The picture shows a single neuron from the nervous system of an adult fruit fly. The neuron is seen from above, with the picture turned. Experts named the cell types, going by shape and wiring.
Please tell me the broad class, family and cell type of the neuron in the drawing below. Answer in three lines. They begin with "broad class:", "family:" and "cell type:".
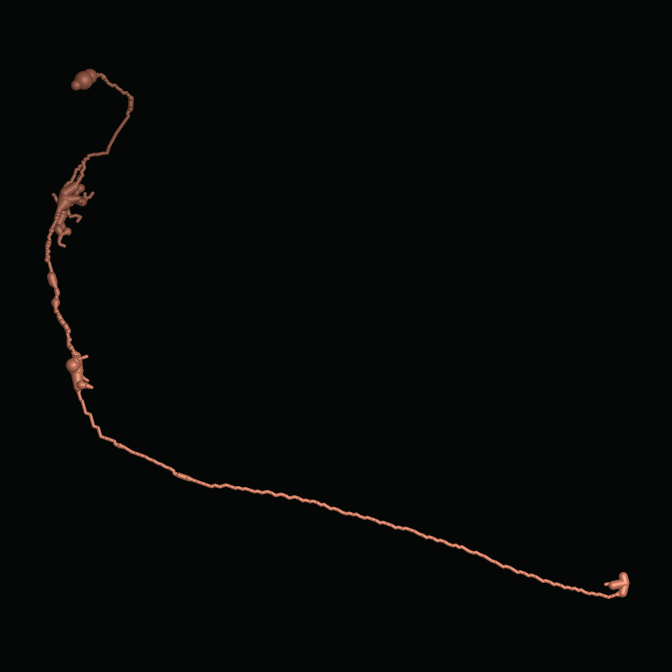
broad class: optic-lobe intrinsic neuron
family: Tm
cell type: Tm1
